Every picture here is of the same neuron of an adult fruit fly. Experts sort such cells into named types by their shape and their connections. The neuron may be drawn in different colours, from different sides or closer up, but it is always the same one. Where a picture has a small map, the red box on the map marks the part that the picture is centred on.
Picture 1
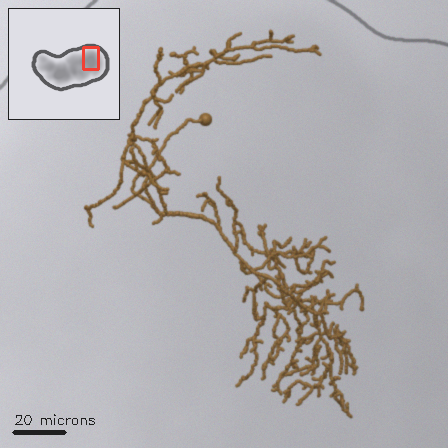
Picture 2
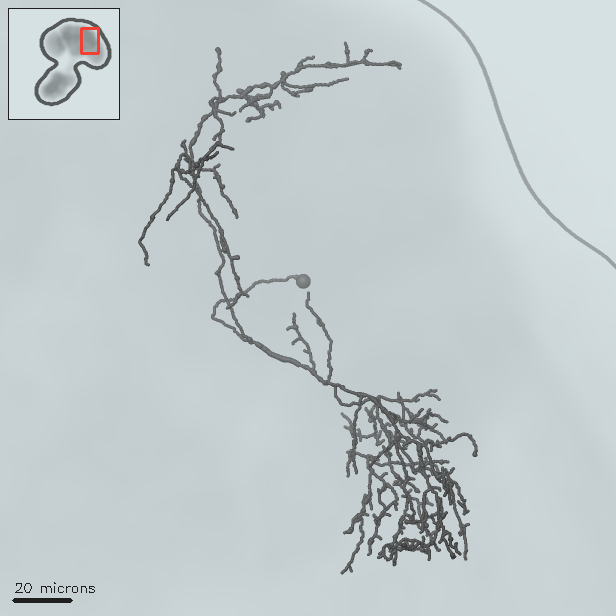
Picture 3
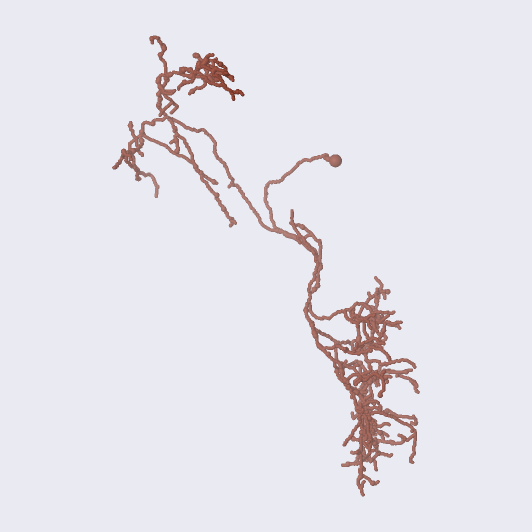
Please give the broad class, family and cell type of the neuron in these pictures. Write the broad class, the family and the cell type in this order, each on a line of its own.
visual projection neuron
hemilineage SLPpl2
LoVP51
